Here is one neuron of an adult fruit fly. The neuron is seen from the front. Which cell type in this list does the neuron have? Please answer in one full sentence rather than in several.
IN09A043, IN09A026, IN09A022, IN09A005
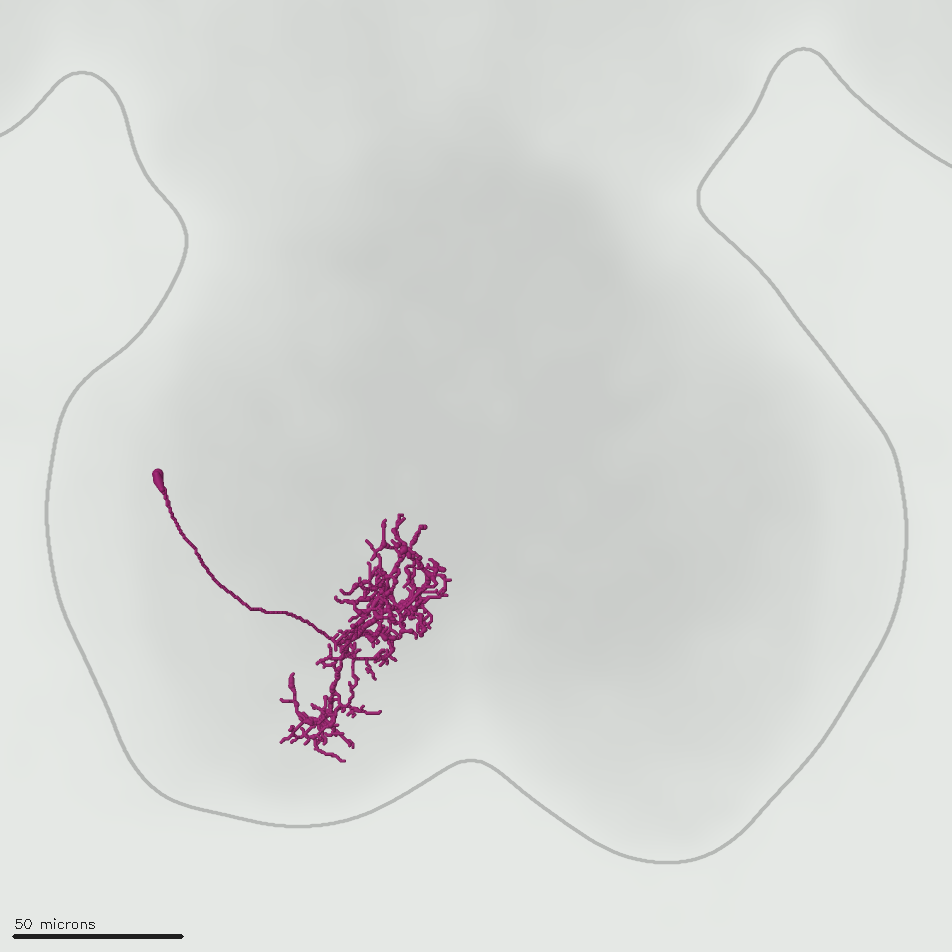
Cell type IN09A022 is what this neuron is.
